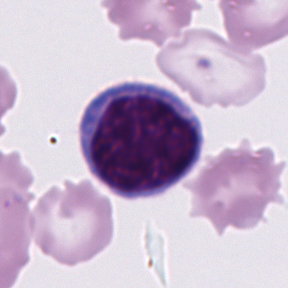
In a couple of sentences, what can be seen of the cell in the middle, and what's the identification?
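Here the chromatin appears dark purple and coarsely clumped. Around the nucleus, the cytoplasm makes only a thin blue rim, free of granules and without vacuoles. This is a typical lymphocyte.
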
